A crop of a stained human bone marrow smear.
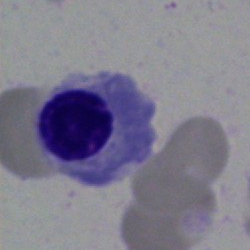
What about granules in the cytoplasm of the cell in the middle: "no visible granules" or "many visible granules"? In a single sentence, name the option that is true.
Its cytoplasm is free of any visible granules.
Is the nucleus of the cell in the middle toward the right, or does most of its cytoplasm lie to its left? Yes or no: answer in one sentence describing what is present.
No, the nucleus is shifted toward the left rather than the right.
